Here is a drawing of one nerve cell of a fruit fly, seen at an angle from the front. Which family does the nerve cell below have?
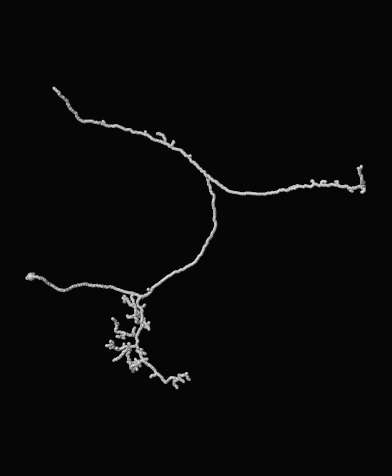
hemilineage VESa2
